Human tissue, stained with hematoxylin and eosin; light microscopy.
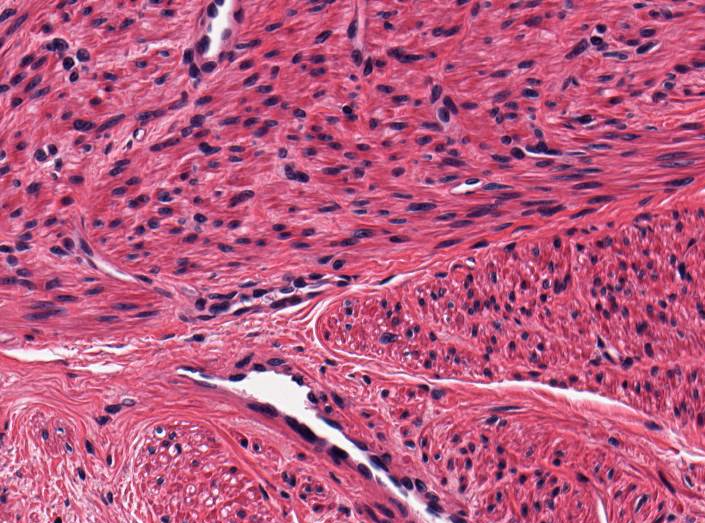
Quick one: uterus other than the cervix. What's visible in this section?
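Smooth muscle bundles make up the field, cut in different planes: lengthwise in the upper half and crosswise in the lower right. In the upper half, spindle-shaped smooth muscle cells form interlacing fascicles that run roughly from left to right. These lengthwise-cut cells have elongated nuclei with blunt ends. The muscle cell cytoplasm is bright pink and finely fibrillar.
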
